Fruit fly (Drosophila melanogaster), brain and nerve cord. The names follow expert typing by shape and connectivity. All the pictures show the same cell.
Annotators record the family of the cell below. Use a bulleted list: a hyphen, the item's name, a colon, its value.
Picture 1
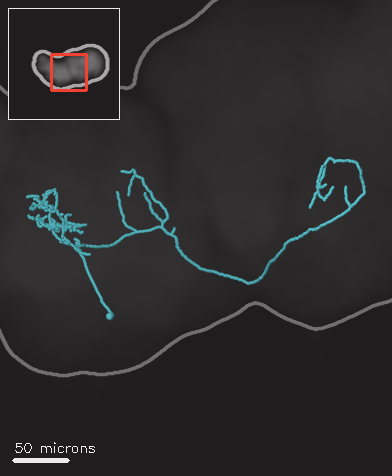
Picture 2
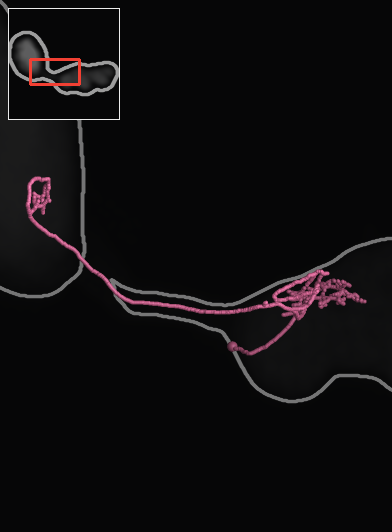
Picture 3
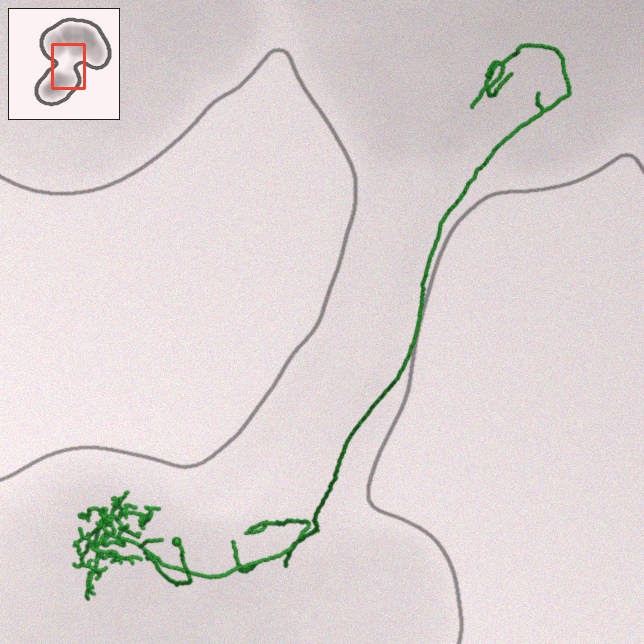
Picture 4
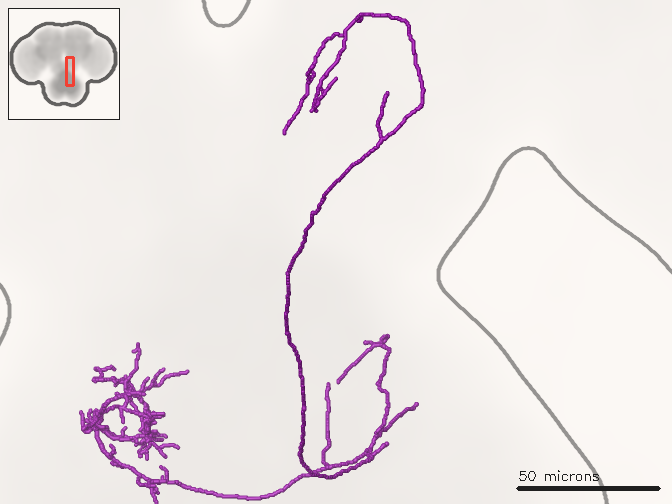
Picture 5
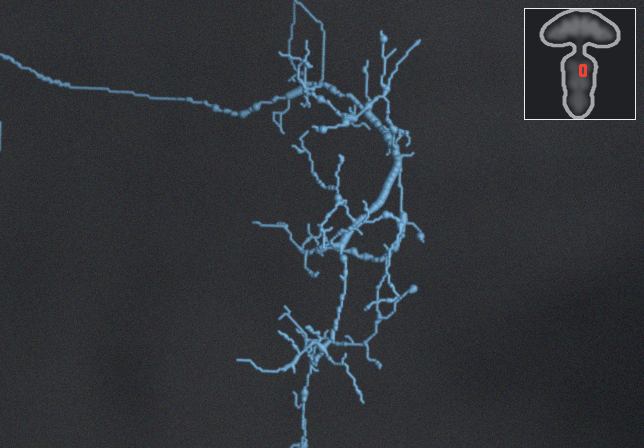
- family: hemilineage 07B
